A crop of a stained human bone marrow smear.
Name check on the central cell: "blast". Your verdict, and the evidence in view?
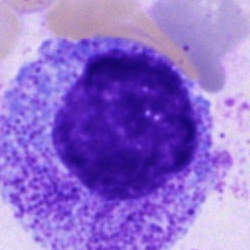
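Blast is the wrong name here; this cell is a promyelocyte. Many purple granules are scattered throughout its cytoplasm.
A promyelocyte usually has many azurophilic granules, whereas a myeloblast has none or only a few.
The abundance of granules therefore favours promyelocyte and argues against blast. The outline is roughly round, the chromatin stains deep purple and looks dense, and red cells lie against the upper edge.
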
